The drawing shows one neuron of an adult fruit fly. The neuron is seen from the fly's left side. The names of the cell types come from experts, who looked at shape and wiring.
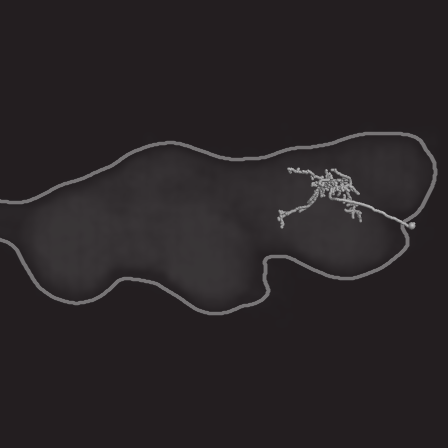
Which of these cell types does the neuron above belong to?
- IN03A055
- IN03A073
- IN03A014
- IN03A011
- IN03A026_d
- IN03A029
IN03A055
